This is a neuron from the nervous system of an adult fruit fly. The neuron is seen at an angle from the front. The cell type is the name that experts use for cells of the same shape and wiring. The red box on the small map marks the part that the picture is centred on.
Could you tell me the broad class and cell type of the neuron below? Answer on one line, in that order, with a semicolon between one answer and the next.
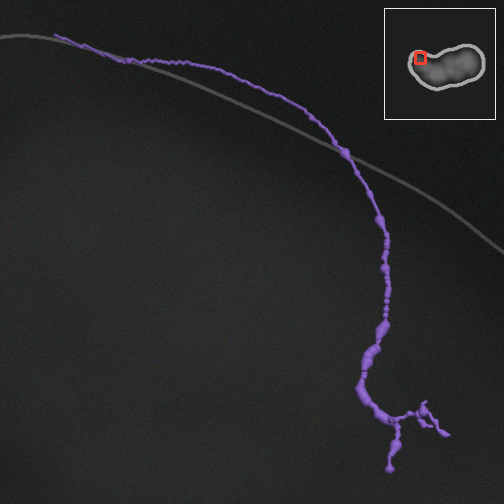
sensory neuron entering the nerve cord; SNxx03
